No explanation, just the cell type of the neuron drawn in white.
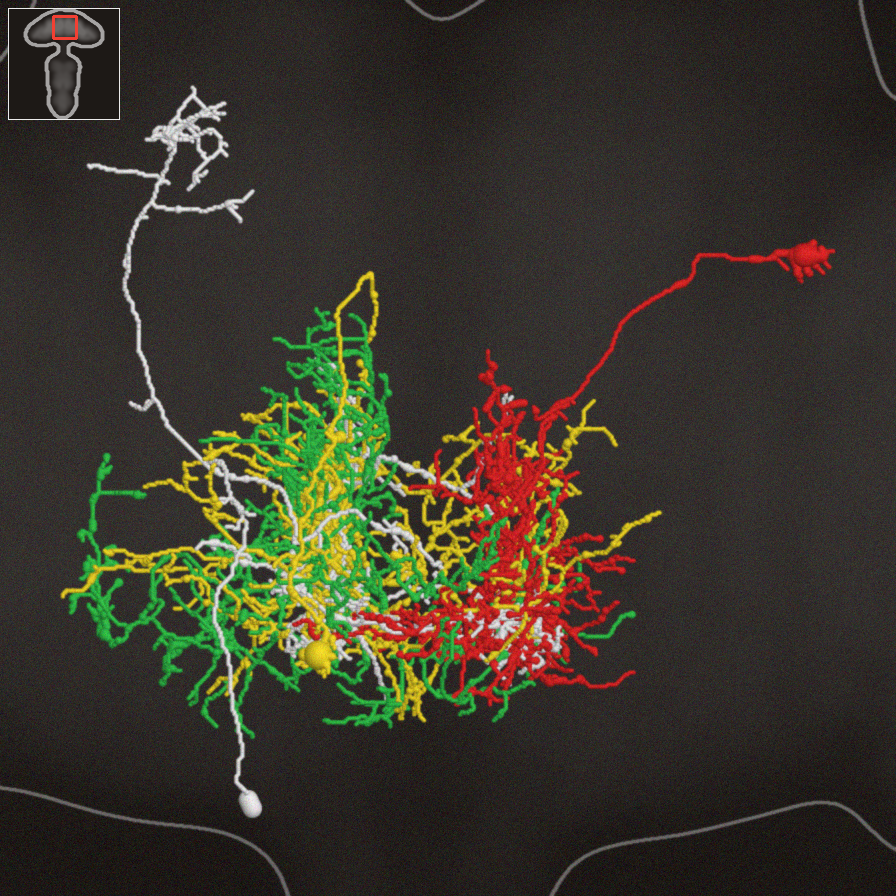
PS249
